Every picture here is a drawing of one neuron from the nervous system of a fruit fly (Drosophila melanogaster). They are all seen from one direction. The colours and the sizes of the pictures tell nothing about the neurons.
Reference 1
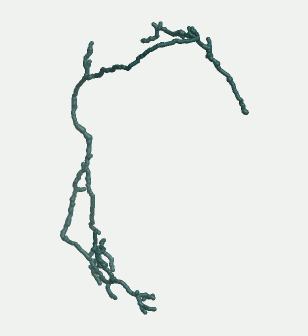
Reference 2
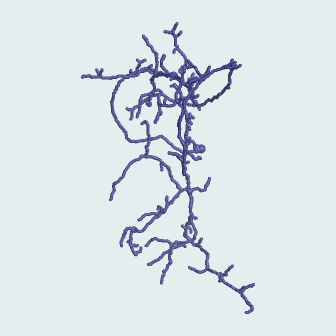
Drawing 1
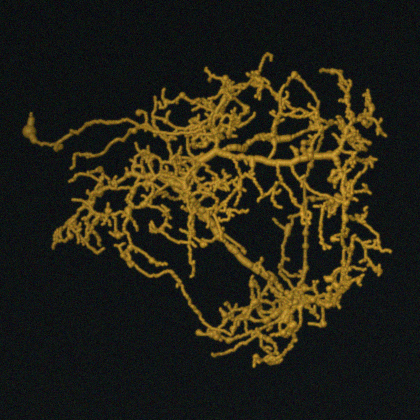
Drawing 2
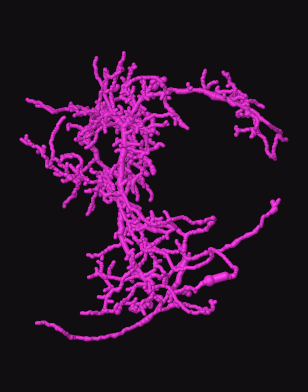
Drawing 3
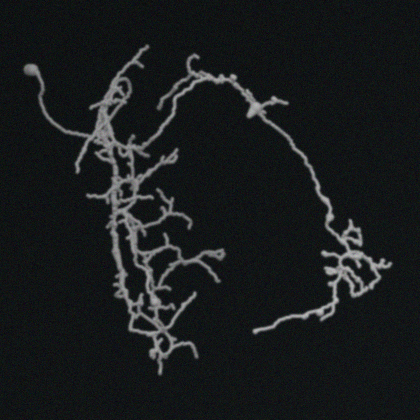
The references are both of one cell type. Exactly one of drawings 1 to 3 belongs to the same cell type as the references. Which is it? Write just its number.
3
